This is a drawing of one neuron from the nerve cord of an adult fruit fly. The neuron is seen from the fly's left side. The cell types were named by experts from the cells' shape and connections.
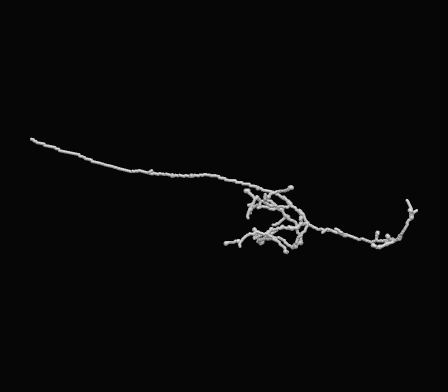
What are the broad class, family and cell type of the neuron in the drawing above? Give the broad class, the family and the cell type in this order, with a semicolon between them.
descending neuron; hemilineage LB23; DNg85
